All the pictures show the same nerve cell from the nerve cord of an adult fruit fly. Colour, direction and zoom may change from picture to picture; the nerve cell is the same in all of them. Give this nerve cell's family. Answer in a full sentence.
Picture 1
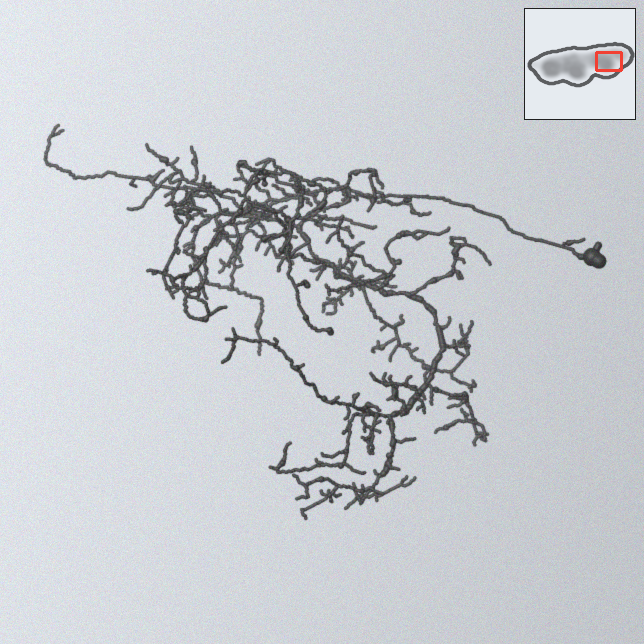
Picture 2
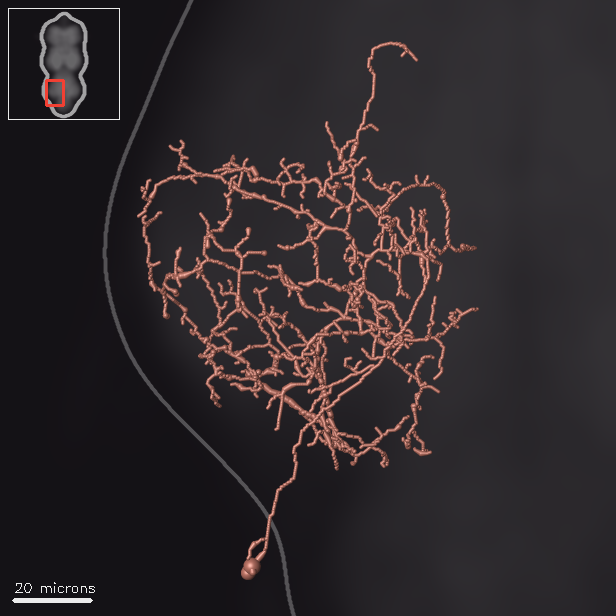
The family is hemilineage 03A.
